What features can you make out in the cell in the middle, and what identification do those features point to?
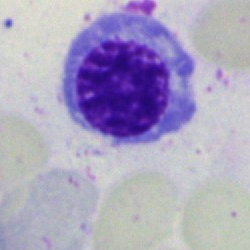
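Chromatin coarse: dark purple clumps, paler spaces between. No nucleolus seen. Cytoplasm blue, without visible granules. Cell: erythroblast.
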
